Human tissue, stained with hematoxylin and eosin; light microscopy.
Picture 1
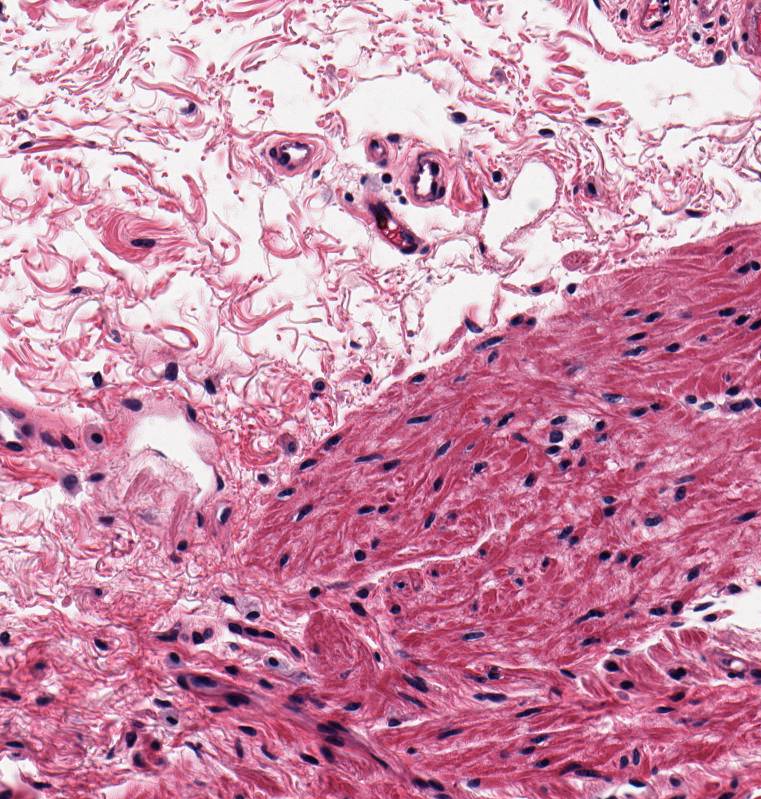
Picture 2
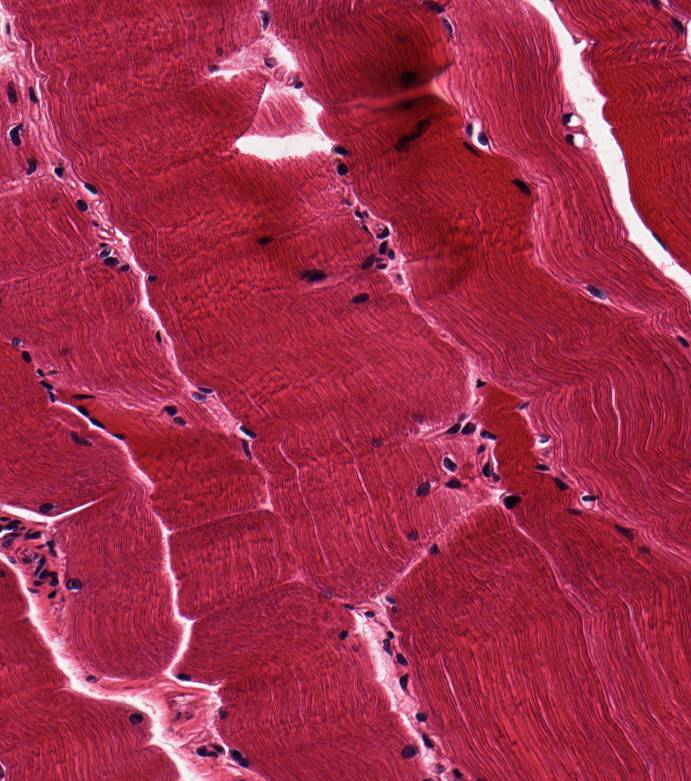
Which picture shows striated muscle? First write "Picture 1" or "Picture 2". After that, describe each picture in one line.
Picture 2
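Picture 1: The smooth muscle cells in the lower right run mostly diagonally, from lower left toward upper right.
Picture 2: Fine transverse striations cross the fibres along their length.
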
